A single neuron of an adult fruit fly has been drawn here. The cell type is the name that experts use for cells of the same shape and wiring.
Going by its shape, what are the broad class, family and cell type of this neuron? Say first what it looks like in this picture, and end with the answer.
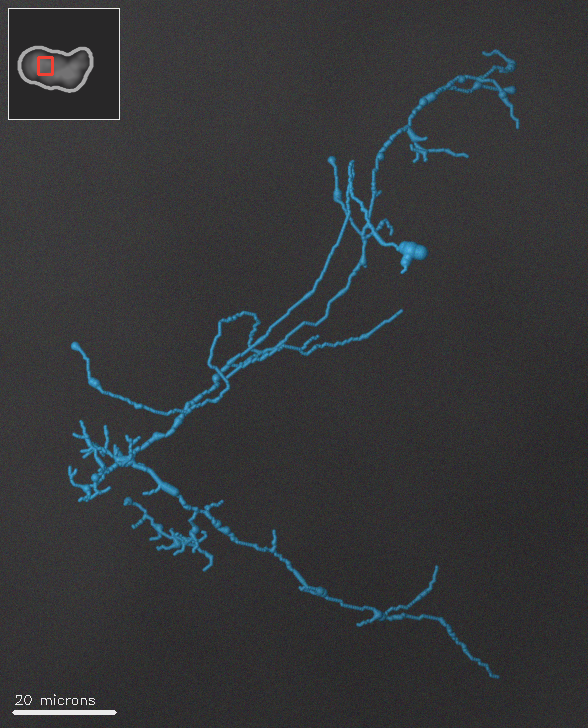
From top to bottom in the picture it spans about 120 microns. Dozens of branch ends can be seen. This is a central-brain intrinsic neuron. Its family is hemilineage DM5_ventral. The cell type is WED164.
